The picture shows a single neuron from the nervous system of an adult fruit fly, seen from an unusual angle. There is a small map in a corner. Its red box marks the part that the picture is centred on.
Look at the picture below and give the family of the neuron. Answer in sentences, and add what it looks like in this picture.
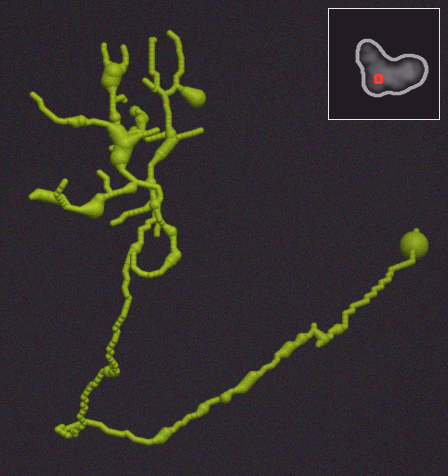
Its family is Cm. This is an optic-lobe intrinsic neuron. The cell body can be seen on the right of the picture. In this view it is about as wide as it is tall.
